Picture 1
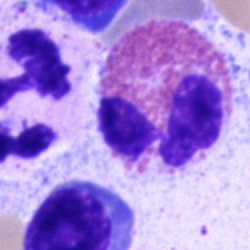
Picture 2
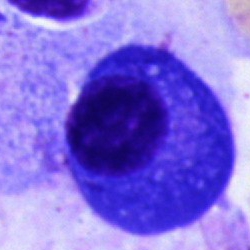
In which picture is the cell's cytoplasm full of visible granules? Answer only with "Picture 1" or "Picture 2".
Picture 1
